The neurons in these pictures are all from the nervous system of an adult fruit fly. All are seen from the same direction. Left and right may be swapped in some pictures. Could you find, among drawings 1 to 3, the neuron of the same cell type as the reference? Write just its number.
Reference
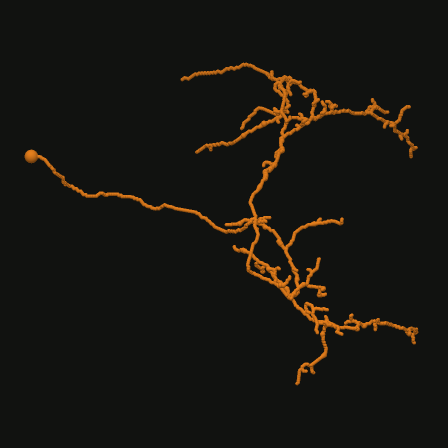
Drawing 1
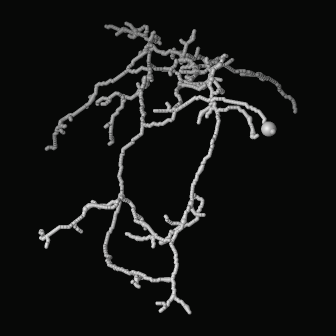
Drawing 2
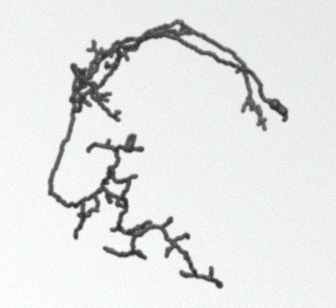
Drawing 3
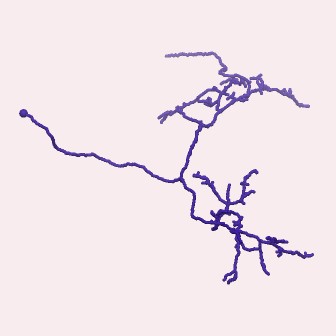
3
